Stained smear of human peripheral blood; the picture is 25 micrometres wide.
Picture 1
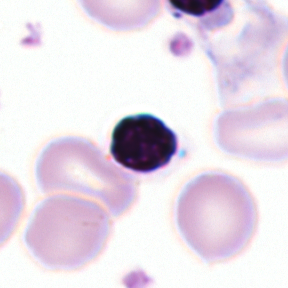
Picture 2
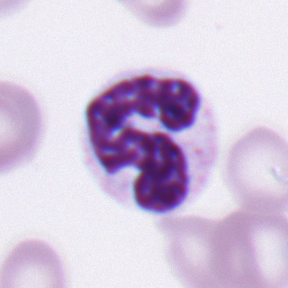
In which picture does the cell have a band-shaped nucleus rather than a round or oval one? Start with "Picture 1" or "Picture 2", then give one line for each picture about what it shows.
Picture 2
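What picture 1 shows: The nucleus is round with a slightly uneven outline.
What picture 2 shows: The nucleus is one thick band curled around a small pale gap near the centre of the cell.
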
